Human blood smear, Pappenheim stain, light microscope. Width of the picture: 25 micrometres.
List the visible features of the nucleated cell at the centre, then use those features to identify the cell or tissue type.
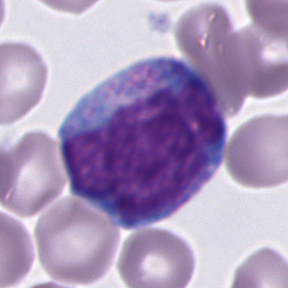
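Begin with the outline, which is angular, with several nearly straight edges. Now look at the chromatin: it is finely stippled, without coarse dark clumps. The cytoplasm is blue, and its band is widest at the upper left of the cell. What you are looking at is a promyelocyte.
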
